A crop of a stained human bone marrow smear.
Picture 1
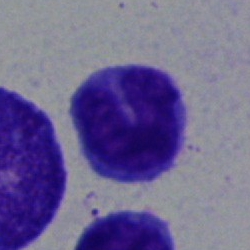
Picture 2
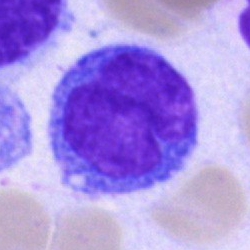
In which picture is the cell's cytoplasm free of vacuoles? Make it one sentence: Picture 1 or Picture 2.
What picture 1 shows is a cell whose cytoplasm holds no vacuoles.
